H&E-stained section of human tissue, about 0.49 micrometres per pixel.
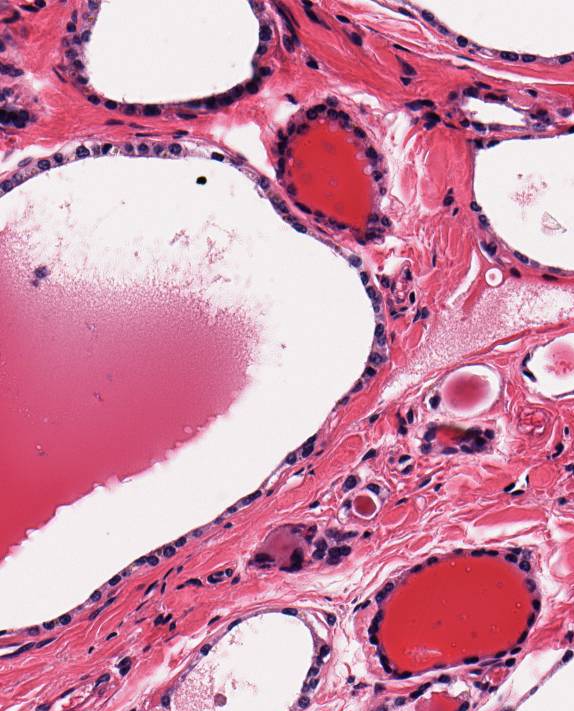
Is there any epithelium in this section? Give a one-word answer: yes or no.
Yes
